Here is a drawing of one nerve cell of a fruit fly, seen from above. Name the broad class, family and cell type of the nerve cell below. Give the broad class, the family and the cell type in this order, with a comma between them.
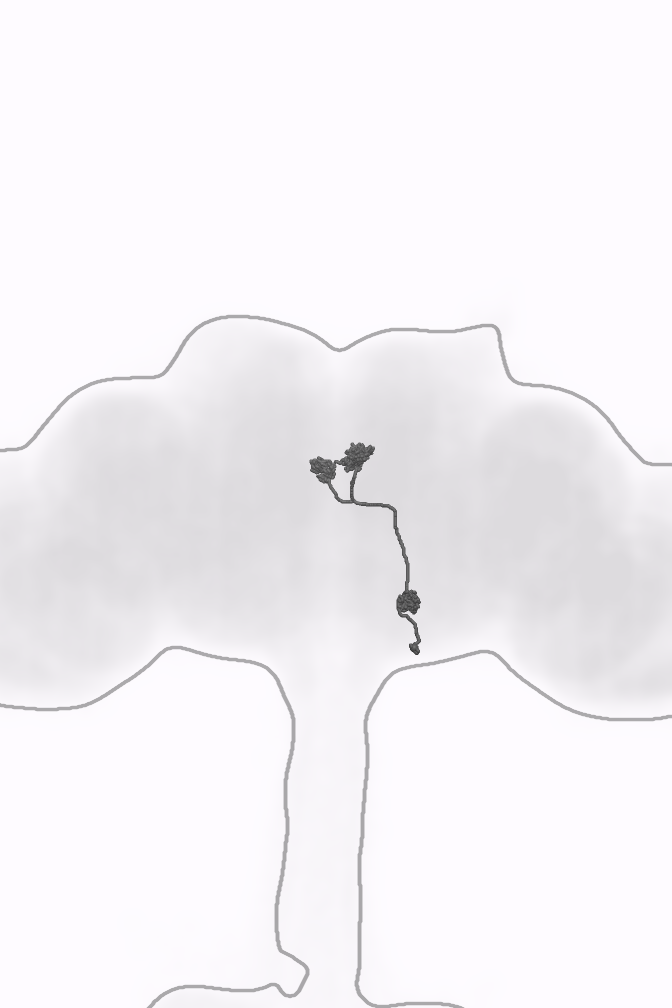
central-brain intrinsic neuron, class CX, PEN_a(PEN1)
